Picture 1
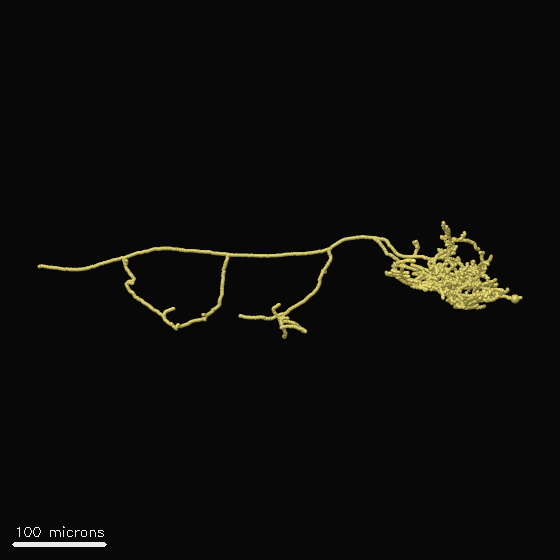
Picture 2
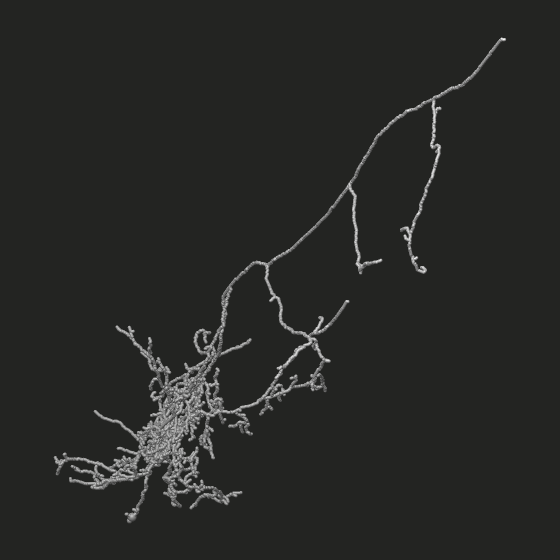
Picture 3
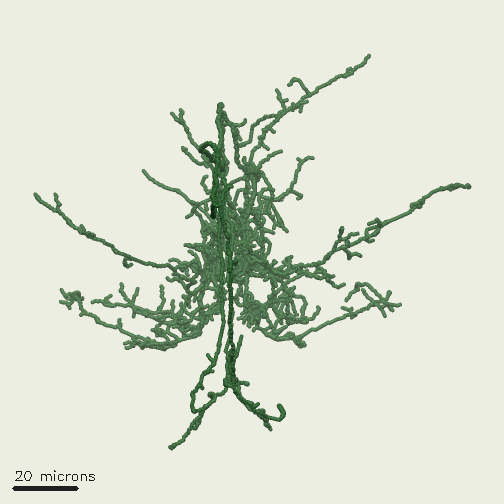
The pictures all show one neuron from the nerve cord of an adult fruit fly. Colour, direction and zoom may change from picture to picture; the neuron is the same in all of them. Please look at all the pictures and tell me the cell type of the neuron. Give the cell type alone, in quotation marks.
"AN05B098"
